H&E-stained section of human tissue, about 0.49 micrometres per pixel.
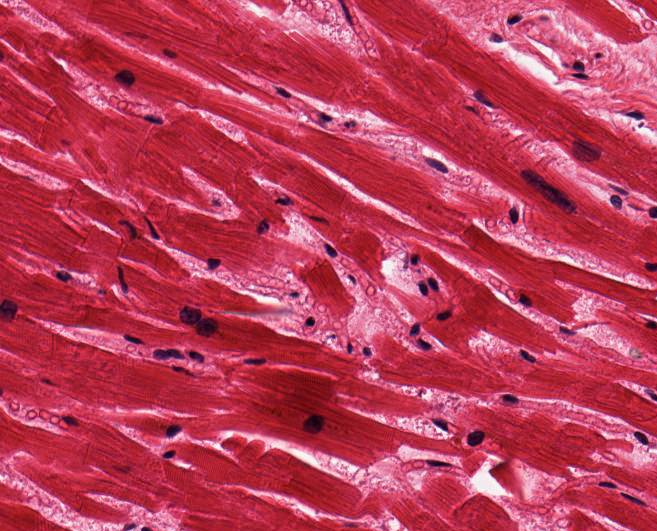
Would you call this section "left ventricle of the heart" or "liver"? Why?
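It is left ventricle of the heart, not liver. What decides it: elongated muscle fibres fill the whole field, running diagonally from upper left toward lower right.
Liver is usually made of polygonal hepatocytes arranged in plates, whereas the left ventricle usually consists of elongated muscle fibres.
In addition, the fibres branch and join neighbouring fibres, their oval, dark nuclei lie centrally, and no fat cells are seen.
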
